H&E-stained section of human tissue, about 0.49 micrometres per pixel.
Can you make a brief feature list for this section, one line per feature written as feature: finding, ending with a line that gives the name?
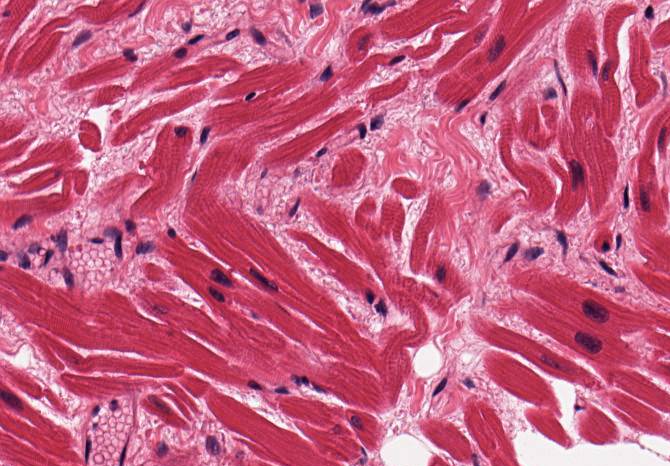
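Fibres: bundles of elongated muscle fibres, several directions, looser tissue between
Staining: deep red-pink with eosin
Nuclei: oval, dark purple, within fibres, not at edges
Left margin: small rounded bundle of pale honeycomb-like circular profiles, mid-height
Name: atrial appendage of the heart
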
